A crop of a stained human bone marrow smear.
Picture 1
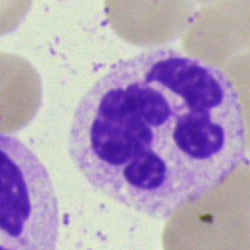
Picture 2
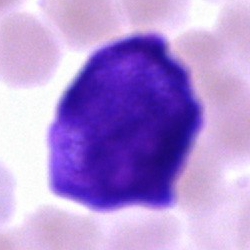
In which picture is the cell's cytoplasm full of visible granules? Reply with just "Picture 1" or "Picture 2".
Picture 1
